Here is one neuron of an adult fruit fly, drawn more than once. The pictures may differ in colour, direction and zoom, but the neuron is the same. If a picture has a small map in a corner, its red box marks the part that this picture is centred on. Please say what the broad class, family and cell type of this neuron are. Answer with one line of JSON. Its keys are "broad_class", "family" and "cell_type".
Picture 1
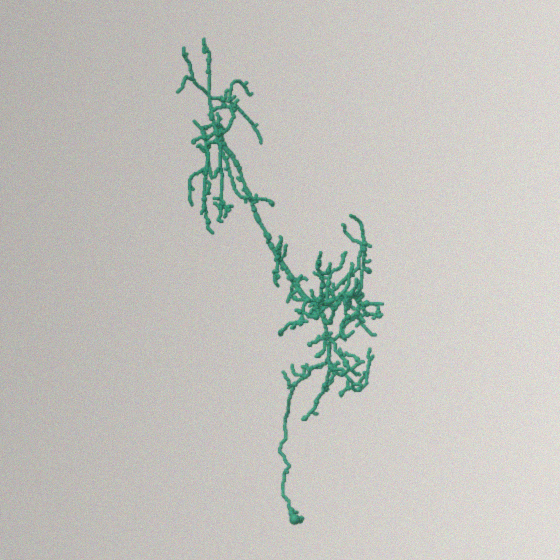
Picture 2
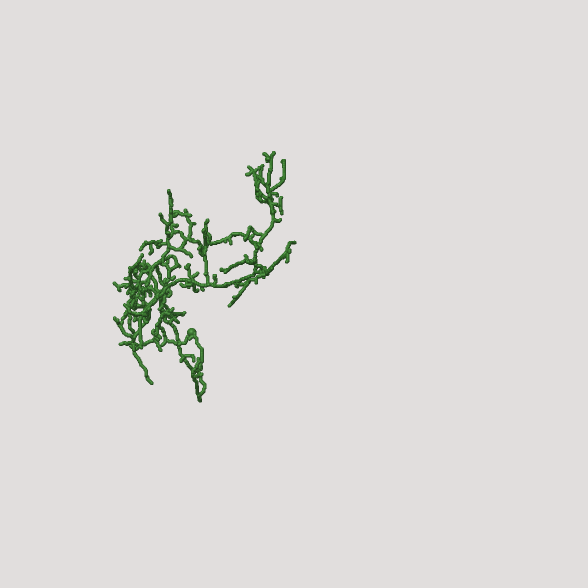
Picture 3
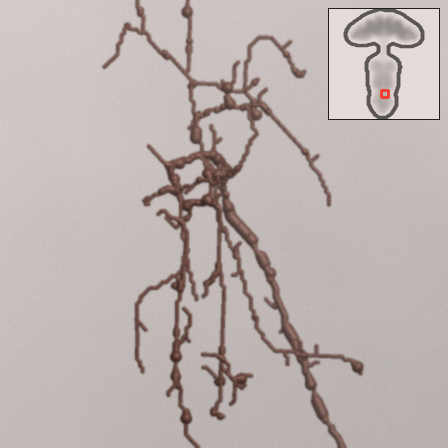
{"broad_class": "nerve-cord intrinsic neuron", "family": "hemilineage 13A", "cell_type": "IN13A026"}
